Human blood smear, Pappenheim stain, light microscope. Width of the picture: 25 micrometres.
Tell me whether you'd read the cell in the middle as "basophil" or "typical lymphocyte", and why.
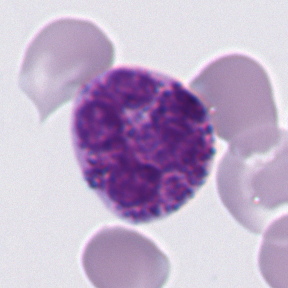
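The cell is a basophil. Coarse dark purple granules are scattered over the whole cell, the nucleus included, and dark granules stand out along its margin.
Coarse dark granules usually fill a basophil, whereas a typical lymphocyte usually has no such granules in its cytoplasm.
Here the granules largely hide the nucleus, so its outline cannot be traced sharply.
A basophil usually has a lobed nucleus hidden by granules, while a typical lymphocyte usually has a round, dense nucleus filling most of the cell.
No vacuoles are seen.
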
